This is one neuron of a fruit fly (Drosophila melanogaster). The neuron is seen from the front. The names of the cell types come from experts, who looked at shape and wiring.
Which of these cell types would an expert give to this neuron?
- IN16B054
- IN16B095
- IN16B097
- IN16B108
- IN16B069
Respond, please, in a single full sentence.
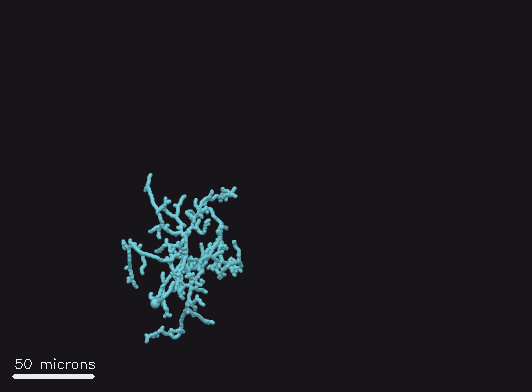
This neuron is a member of the IN16B095 cell type.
